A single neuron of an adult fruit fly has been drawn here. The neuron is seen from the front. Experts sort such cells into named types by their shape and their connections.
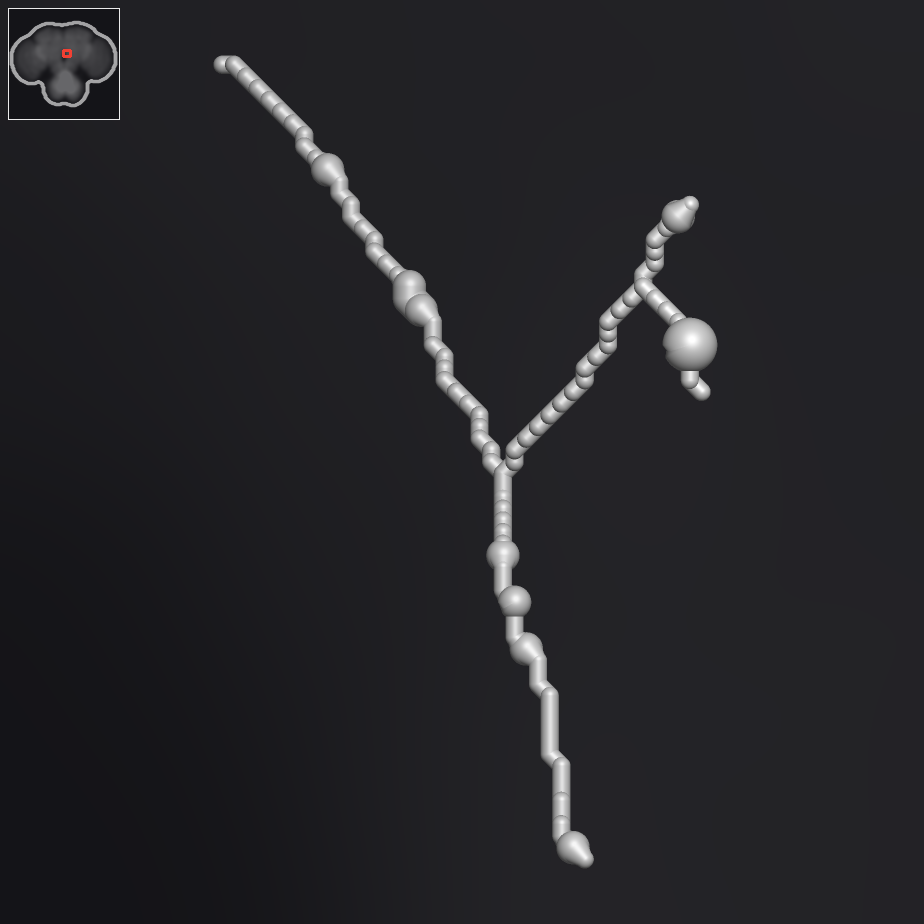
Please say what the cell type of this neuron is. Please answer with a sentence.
The cell type is ORN_VM5d.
